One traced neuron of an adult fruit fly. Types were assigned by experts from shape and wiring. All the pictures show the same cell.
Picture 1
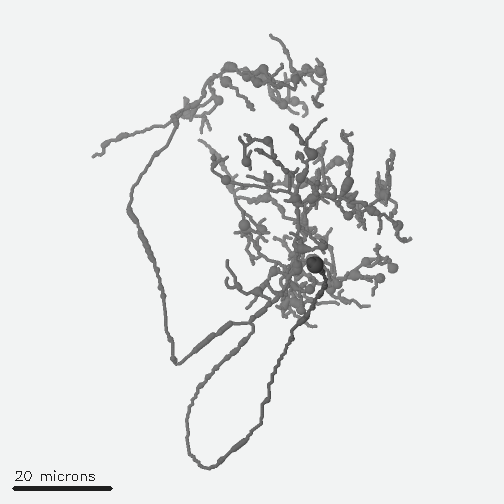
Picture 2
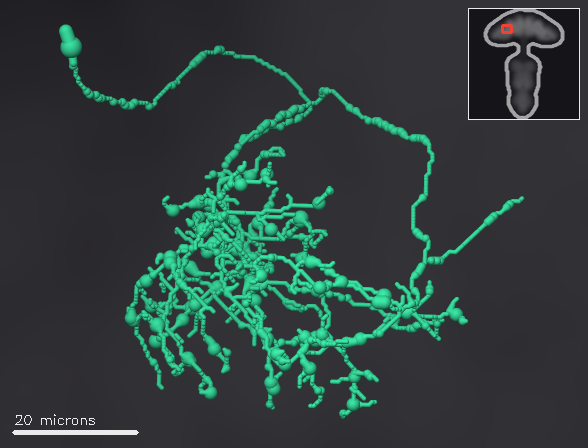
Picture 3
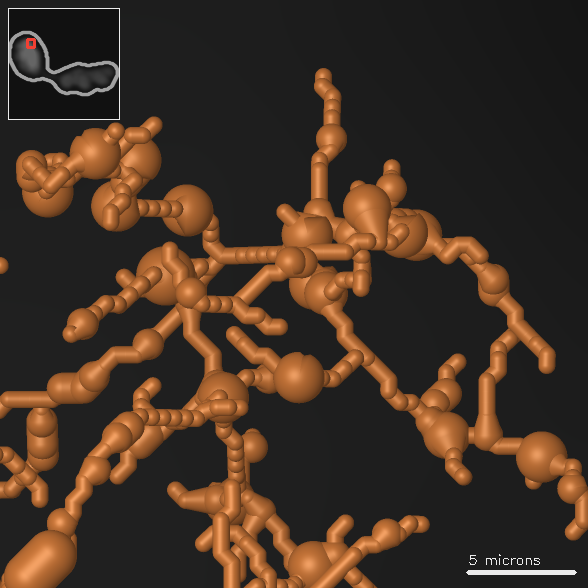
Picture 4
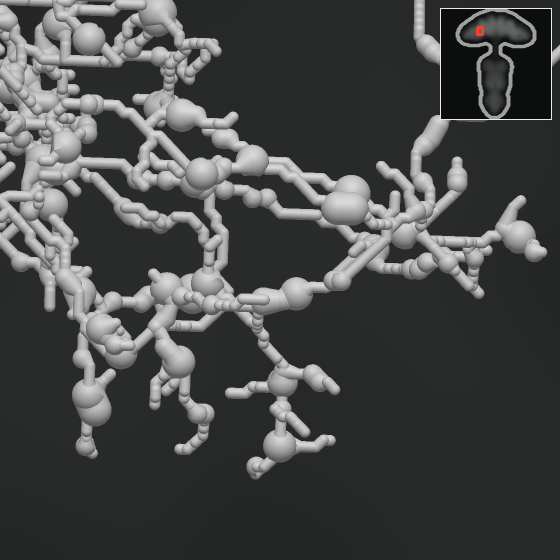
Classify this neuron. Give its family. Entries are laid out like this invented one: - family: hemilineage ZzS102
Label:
- family: hemilineage LHl1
